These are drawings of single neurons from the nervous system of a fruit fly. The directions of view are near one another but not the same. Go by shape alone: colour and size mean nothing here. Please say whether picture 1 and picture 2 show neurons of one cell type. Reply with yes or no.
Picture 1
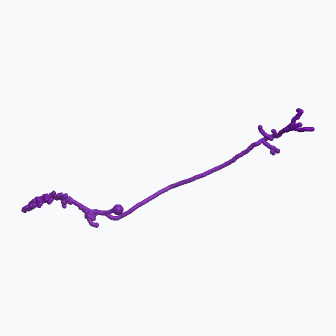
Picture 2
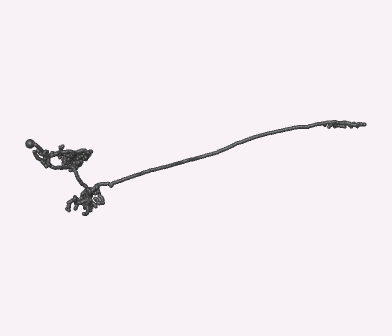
no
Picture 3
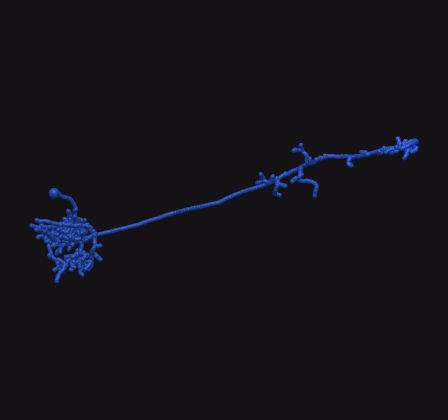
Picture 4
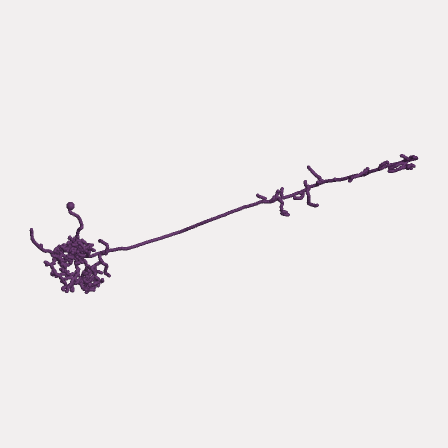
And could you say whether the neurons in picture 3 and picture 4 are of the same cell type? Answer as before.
yes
